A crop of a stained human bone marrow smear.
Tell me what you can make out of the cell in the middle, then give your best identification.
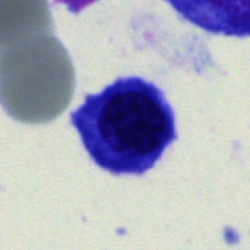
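The cell has a roughly round but uneven outline, with small blunt bumps along its edge. Its nucleus sits off-centre, leaving the widest rim of cytoplasm on the left side. The dense chromatin stains very dark purple, while the cytoplasm is a deep, intense blue. This is a plasma cell.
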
